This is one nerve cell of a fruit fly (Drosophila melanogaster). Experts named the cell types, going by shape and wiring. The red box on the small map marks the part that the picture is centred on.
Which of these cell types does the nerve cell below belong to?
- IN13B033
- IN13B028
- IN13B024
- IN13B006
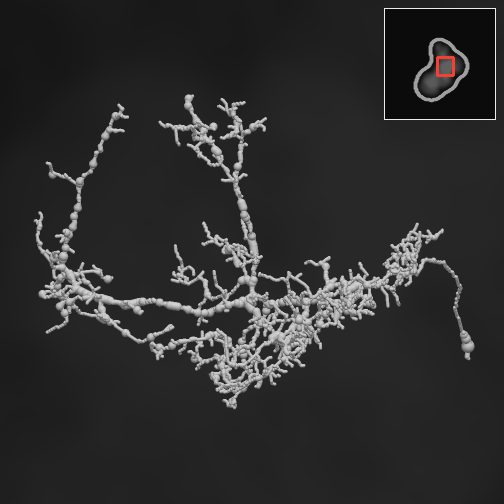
IN13B024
